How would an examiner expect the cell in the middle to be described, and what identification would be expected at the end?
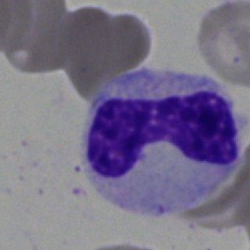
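See how smooth and round the outline is? The nucleus runs as a curved band almost the full width of the cell, with a notch on its lower side, and the cytoplasm is a pale lilac-grey. That's a band neutrophil.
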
